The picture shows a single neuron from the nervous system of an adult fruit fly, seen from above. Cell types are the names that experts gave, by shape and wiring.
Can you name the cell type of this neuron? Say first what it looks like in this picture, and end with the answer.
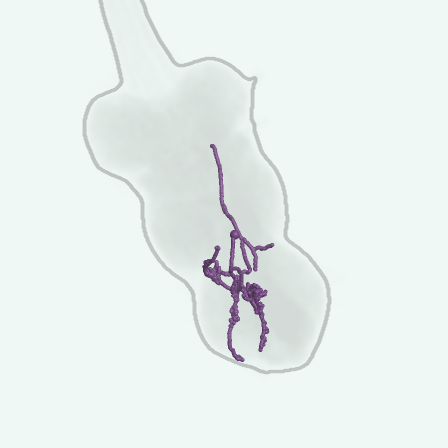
It is in the nerve cord and does not reach the brain. The cell body is in the middle of the picture. Its broad class is nerve-cord intrinsic neuron. Its cell type is IN23B058.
